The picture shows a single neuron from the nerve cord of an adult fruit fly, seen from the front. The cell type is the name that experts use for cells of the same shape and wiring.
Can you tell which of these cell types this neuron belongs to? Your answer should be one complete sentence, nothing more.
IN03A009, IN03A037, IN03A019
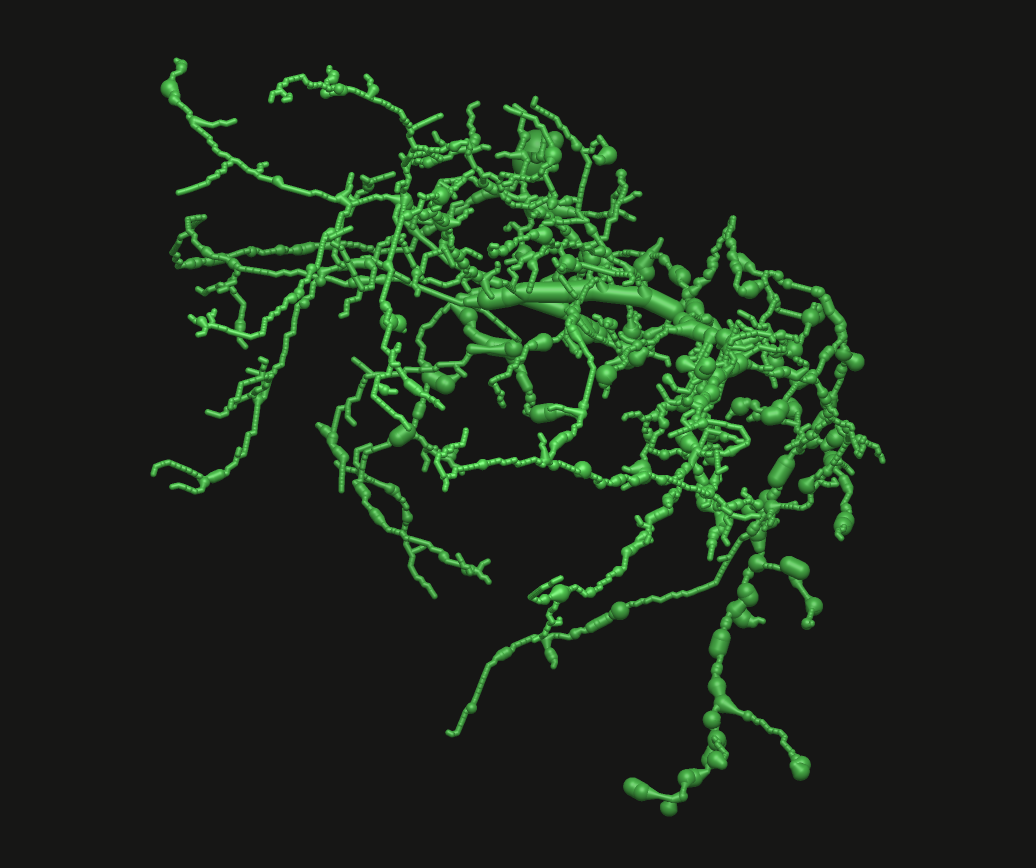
Under cell type classification, the neuron is IN03A037.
